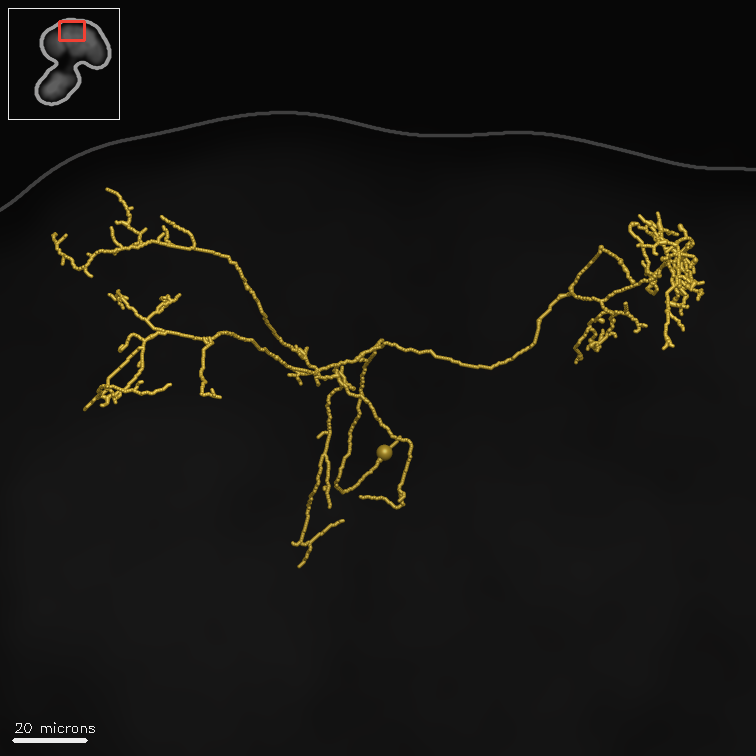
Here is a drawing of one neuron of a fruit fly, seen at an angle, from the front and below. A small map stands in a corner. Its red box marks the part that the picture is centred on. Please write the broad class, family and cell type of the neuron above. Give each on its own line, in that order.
central-brain intrinsic neuron
hemilineage DM6_dorso_lateral
SMP381_b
